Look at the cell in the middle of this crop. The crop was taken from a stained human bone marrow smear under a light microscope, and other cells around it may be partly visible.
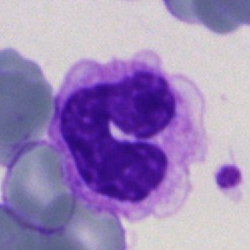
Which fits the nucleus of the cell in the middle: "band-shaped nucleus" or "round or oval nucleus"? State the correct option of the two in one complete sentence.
The nucleus takes the form of a curved band with no separate lobes.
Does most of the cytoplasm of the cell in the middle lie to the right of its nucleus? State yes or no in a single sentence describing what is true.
Yes, it is to the right of the nucleus that most cytoplasm lies.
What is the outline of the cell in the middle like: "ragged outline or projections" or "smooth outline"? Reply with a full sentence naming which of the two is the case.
In outline, this cell is rough rather than smooth and even.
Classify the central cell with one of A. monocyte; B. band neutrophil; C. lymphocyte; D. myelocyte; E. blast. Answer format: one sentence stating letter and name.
The cell in the center of this crop is a band neutrophil, so option B is the one to pick.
